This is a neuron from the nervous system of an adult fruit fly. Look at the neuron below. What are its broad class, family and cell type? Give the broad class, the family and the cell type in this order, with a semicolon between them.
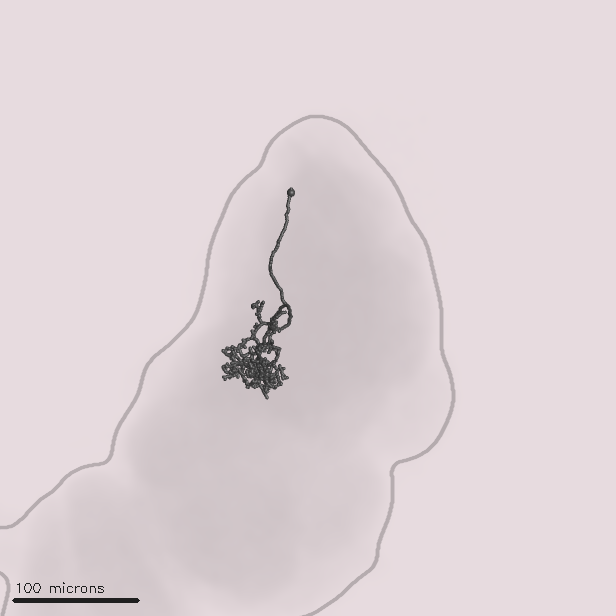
visual projection neuron; hemilineage VPNd1; LPLC4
